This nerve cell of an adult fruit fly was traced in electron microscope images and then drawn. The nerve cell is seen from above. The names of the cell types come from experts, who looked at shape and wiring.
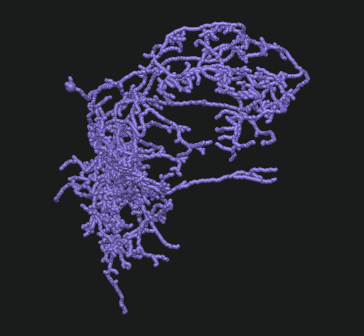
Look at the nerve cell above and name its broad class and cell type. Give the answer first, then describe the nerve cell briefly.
This is a central-brain intrinsic neuron. It is of cell type SLP061. The cell body is at the upper left of the picture. The picture shows dozens of branch ends.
